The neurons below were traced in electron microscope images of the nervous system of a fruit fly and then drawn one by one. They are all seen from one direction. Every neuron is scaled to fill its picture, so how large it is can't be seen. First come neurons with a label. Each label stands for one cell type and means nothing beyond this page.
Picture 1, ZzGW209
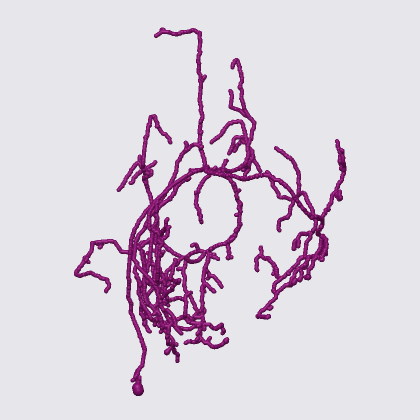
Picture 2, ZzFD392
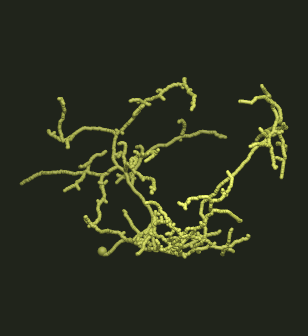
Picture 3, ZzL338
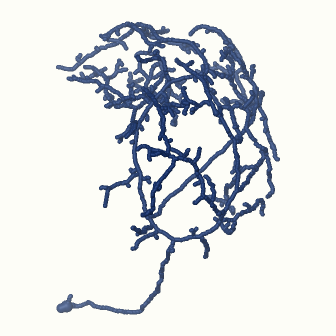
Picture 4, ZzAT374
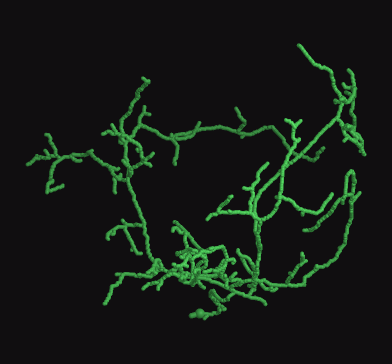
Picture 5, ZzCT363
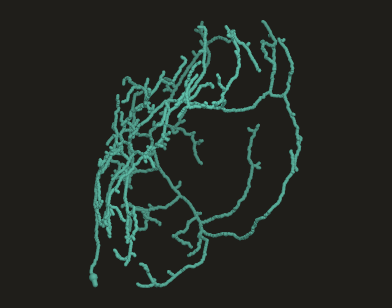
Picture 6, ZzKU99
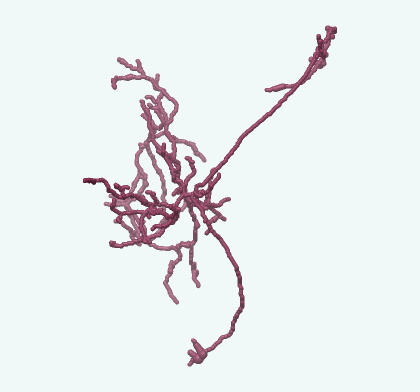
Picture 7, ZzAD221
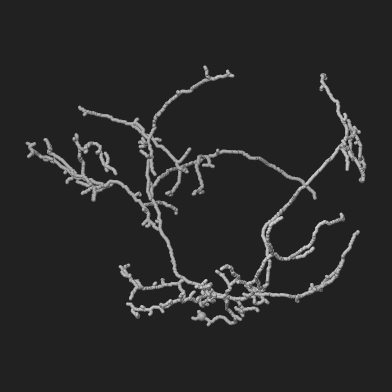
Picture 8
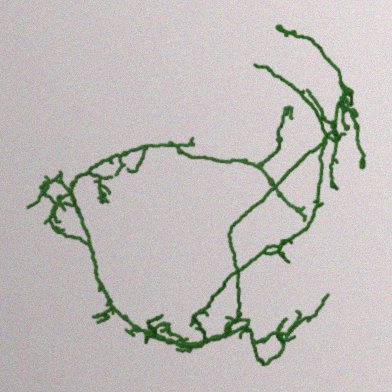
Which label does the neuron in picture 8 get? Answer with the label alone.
ZzAD221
